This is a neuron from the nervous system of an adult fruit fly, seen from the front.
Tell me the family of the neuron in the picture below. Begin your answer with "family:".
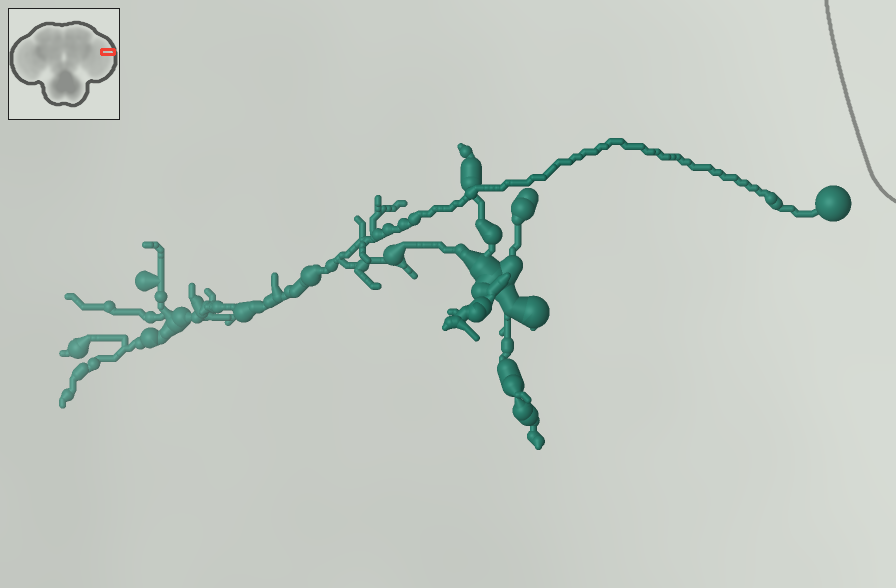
family: Mi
